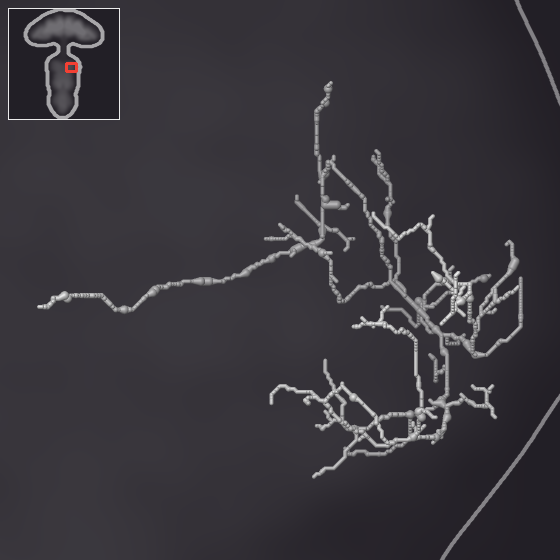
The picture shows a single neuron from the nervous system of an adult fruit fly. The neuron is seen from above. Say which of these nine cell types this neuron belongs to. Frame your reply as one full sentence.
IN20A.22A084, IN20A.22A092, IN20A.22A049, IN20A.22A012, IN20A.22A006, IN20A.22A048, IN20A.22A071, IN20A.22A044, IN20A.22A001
It is as IN20A.22A071 that this neuron is typed.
